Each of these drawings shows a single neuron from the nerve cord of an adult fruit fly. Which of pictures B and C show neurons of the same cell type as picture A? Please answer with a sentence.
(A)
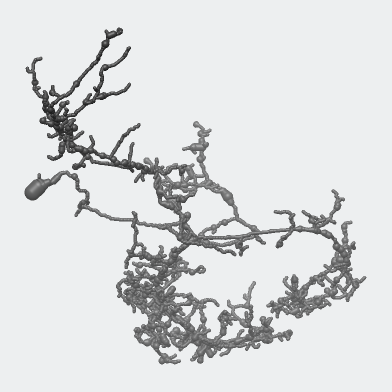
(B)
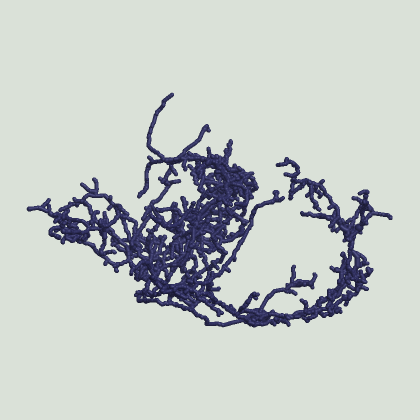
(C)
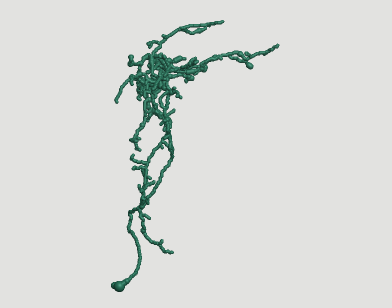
Picture B is of the same cell type.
